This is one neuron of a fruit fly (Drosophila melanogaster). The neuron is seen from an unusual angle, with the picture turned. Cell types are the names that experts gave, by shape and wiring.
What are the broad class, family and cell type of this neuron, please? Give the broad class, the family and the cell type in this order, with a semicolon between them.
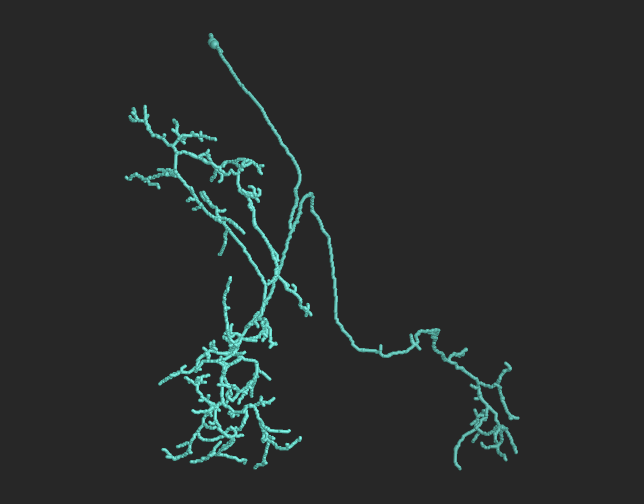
central-brain intrinsic neuron; hemilineage WEDd2; WED077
